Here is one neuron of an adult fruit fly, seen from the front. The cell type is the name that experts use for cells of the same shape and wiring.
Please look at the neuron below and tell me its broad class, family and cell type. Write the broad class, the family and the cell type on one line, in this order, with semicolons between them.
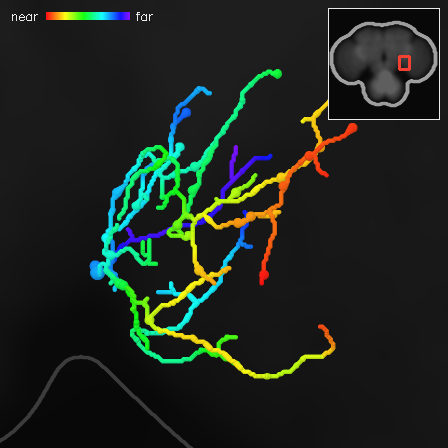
optic-lobe intrinsic neuron; Li; Li35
